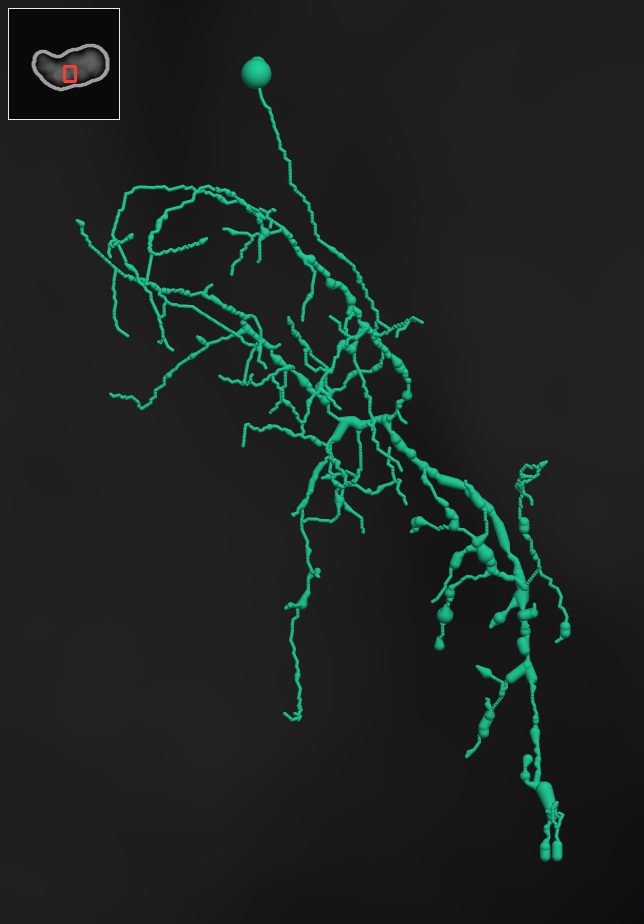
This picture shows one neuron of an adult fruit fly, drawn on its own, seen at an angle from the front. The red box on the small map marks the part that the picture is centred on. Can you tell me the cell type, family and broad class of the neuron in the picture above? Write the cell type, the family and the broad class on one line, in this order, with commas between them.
IN19A102, hemilineage 19A, nerve-cord intrinsic neuron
